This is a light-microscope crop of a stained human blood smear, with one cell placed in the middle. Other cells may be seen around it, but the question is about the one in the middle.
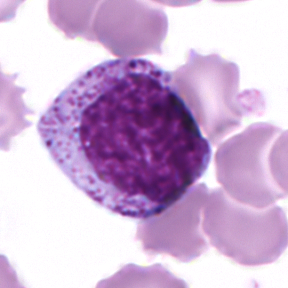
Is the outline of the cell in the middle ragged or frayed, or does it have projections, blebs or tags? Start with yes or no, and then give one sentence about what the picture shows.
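No. The cell outline is smooth, without surface projections.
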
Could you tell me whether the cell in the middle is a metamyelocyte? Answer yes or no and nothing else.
no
